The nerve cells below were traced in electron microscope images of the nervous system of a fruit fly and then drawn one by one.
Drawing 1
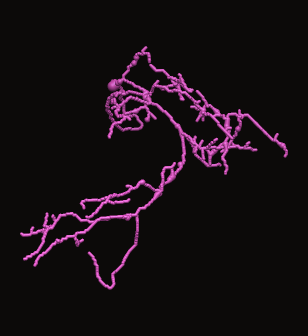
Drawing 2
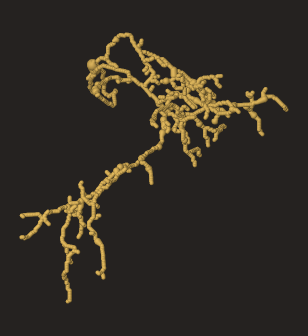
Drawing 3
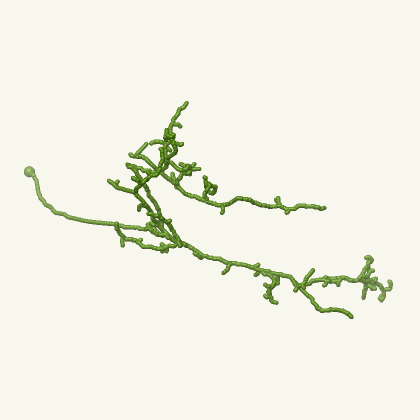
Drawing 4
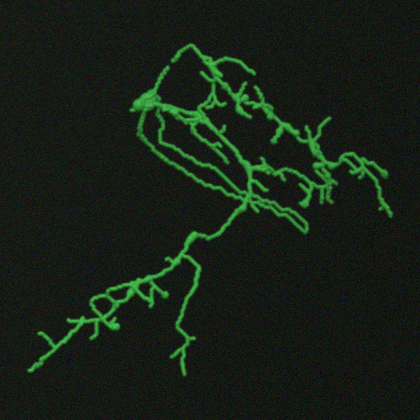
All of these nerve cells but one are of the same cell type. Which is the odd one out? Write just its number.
3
